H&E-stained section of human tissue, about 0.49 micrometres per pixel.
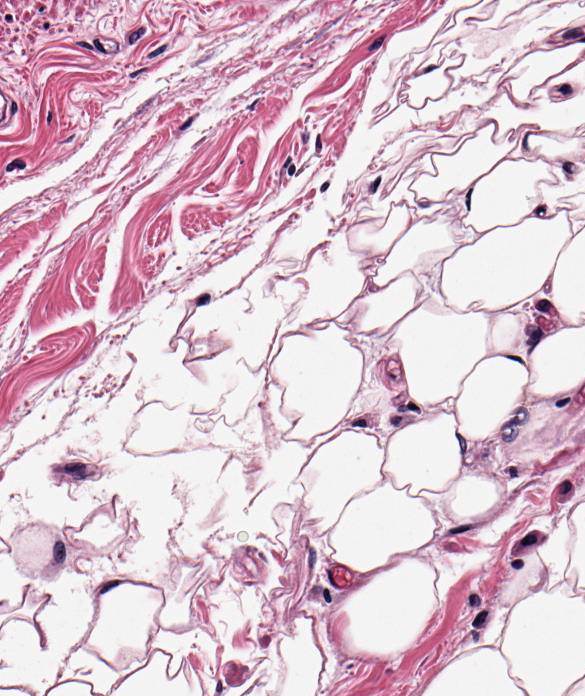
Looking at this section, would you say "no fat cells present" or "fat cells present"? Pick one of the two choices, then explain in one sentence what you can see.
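Fat cells present. A band of pink fibre bundles fills the upper left of the field, while fat fills the right and lower parts.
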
